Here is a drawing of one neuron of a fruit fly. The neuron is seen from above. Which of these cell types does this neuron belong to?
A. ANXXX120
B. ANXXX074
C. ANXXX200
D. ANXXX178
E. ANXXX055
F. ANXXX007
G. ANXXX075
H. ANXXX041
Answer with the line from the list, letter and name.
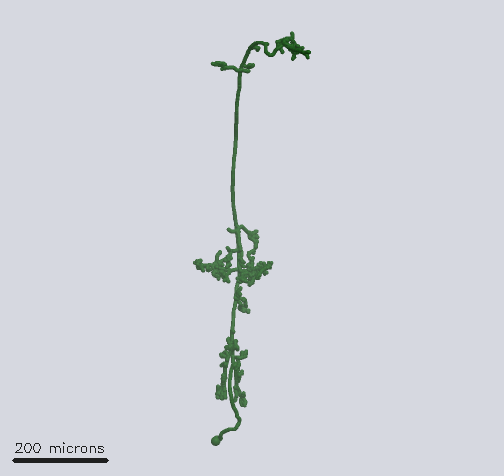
D. ANXXX178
